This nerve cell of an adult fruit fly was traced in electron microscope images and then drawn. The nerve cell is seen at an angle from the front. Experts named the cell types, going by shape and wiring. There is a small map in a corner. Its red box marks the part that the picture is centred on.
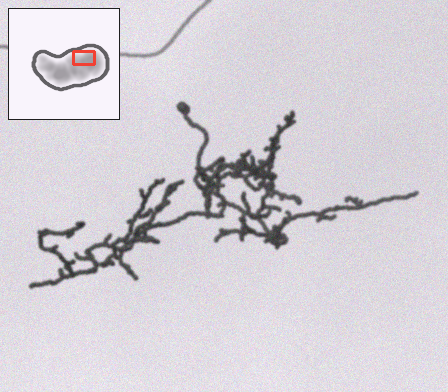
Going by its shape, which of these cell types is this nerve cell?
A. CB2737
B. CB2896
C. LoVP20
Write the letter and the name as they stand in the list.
B. CB2896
